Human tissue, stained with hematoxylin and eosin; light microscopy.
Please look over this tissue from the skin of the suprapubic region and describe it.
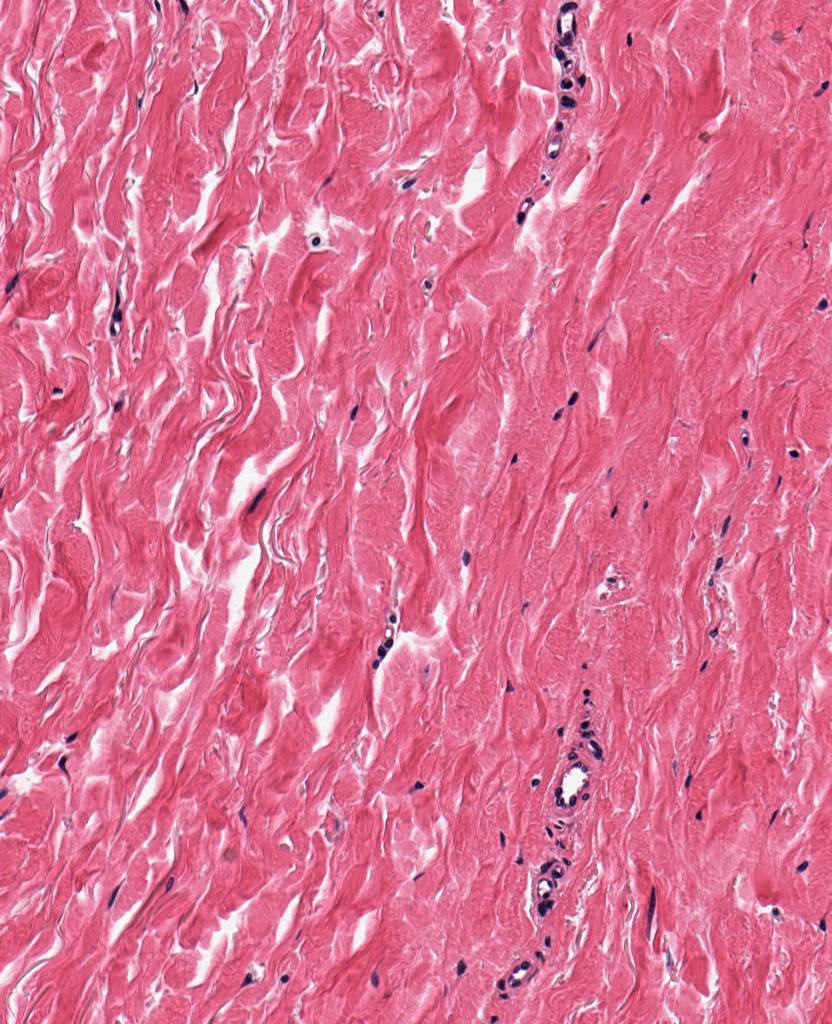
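Look at the bundles of pink-staining fibres: they are densely packed and fill the whole field. They run mostly top to bottom on a slant, roughly parallel. Many are wavy, especially in the left half. Sparse, small, dark, mostly elongated nuclei lie singly between them.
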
